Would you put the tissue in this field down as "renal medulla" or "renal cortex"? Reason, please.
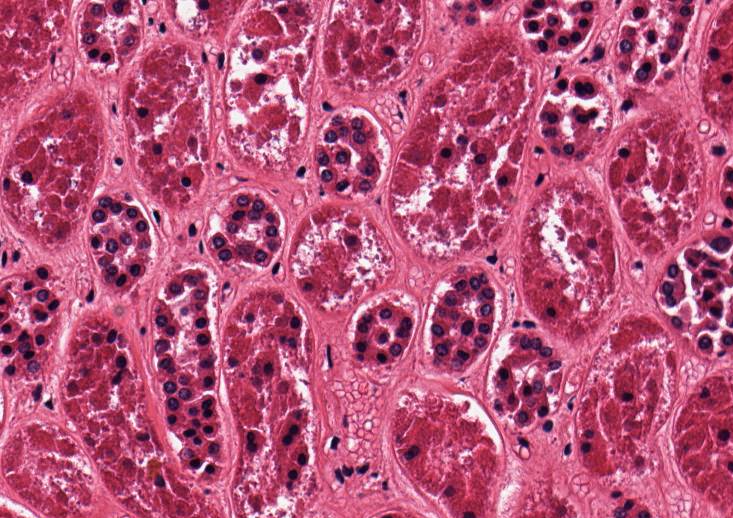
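Renal cortex. Field: closely packed tubules in round and oval cross-section, only narrow strips of stroma between. Most tubules large; cytoplasm deeply eosinophilic, granular; relatively few nuclei. Their lumens narrow, irregular, filled with ragged, fluffy pink material, not clear. Scattered smaller tubules: crowded round dark nuclei, less intensely pink cytoplasm.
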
